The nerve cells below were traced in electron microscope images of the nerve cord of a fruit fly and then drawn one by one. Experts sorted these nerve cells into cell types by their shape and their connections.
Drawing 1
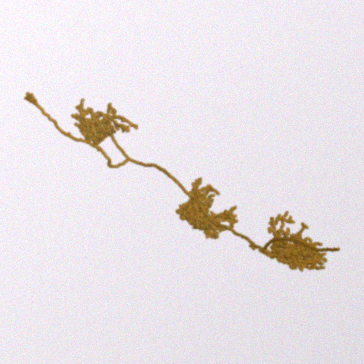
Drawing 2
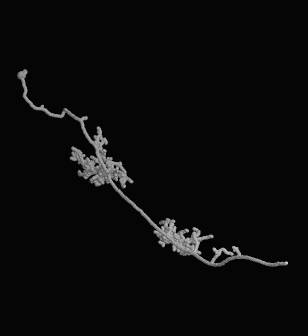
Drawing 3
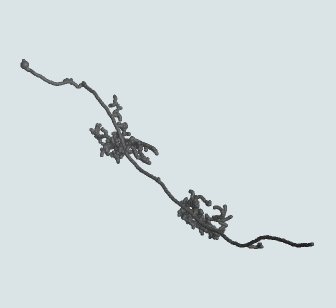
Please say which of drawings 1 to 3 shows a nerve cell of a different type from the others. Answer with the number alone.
1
